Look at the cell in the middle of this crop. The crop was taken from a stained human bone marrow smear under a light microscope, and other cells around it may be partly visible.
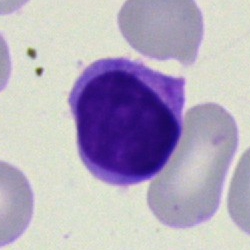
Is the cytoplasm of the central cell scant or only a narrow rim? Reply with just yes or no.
Yes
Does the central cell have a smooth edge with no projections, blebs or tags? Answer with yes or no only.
No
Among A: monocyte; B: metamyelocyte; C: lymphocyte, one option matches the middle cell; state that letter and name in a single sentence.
Option C is the correct selection, for the cell at the centre is a lymphocyte.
